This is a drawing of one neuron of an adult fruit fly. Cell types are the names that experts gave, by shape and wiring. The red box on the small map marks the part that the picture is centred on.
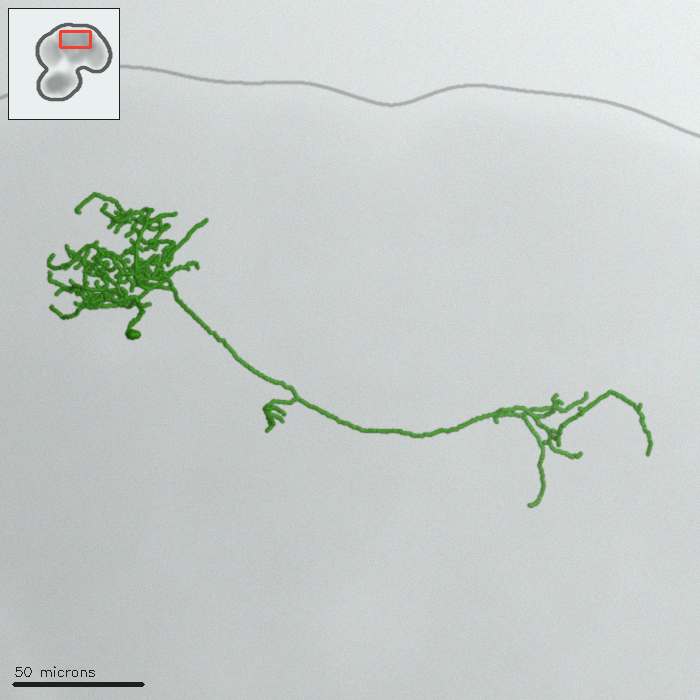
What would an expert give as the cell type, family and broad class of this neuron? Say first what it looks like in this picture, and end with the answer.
The cell body can be seen on the left of the picture. From left to right in the picture it spans about 250 microns. The picture shows dozens of branch ends. It is of cell type AOTU001. Its family is hemilineage AOTUv4_dorsal. It is a central-brain intrinsic neuron.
